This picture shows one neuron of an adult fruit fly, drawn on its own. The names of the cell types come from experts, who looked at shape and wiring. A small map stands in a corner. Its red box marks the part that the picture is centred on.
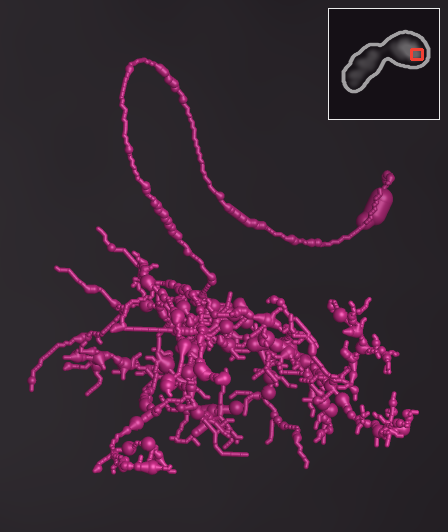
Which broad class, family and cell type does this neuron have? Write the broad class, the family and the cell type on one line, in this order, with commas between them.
central-brain intrinsic neuron, hemilineage LHl4_dorsal, LHAV4g1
